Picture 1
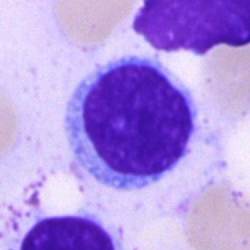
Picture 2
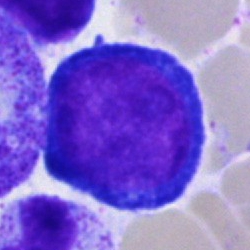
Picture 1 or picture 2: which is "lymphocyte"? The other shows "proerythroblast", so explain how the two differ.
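The first picture shows the lymphocyte, and the second shows the proerythroblast. Look first at the chromatin: in the lymphocyte it stains a deep, dense purple throughout the nucleus, while in the proerythroblast it is finely granular, without coarse dark clumps.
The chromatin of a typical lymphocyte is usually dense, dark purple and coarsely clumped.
Now the edges: the lymphocyte has a round, smooth outline, whereas the proerythroblast is round with a slightly uneven edge and a single small knob-like projection sticking out from its top. Both cells have only a narrow rim of cytoplasm around the nucleus, so that point won't separate them.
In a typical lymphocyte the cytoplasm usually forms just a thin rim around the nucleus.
In the lymphocyte the nucleus sits slightly off-centre toward the right, so the band of cytoplasm is wider on the left. The proerythroblast's cytoplasm is a deep, dark blue, with no granules visible in it. Small purple specks are scattered in the background below and to the left of the lymphocyte, not touching it.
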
